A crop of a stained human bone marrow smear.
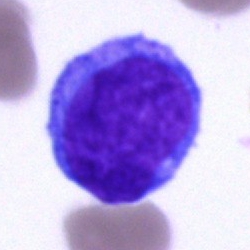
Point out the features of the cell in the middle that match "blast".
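This cell is a blast, and its cytoplasm forms only a thin rim around the nucleus.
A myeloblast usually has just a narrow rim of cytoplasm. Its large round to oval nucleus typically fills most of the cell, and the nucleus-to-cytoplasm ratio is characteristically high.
Here the cytoplasm is deep blue with no visible granules, and the outline is roughly round. None of these seen features sits at odds with the name.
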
